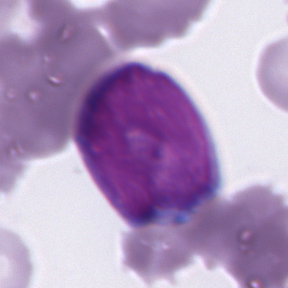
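Myeloblast, the central cell: its outline is smooth, without blebs or projections. I notice a paler spot near the centre of the nucleus. The cytoplasm is just a thin blue rim, clearest along the lower edge, and I find no granules in it.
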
